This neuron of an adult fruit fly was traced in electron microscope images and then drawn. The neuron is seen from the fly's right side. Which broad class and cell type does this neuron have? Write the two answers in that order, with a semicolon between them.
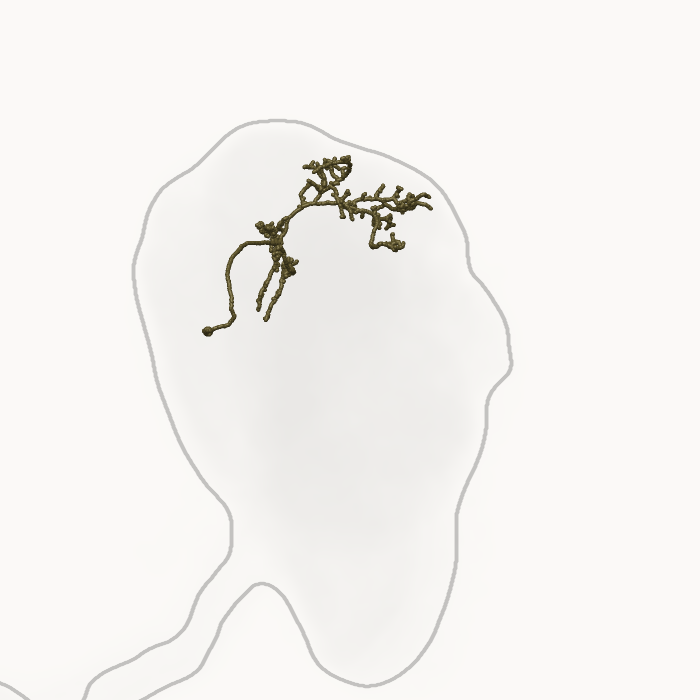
central-brain intrinsic neuron; ATL018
